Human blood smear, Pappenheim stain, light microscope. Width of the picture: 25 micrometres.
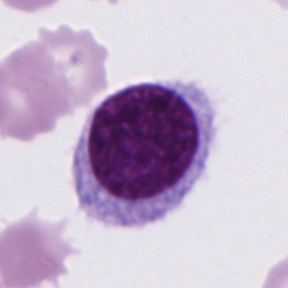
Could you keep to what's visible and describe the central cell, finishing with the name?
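Looking at the nucleus first, I find it round in outline and about 10 micrometres across. It takes up roughly 60% of the cell's area, and I can't make out any nucleolus within it. The cytoplasm is pale blue with no vacuoles that I can see, and its rim is widest below and to the left of the nucleus. At the edge the cell looks fuzzy, with fine hair-like projections that show up best on the right side. Putting that together, this is a hairy cell.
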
